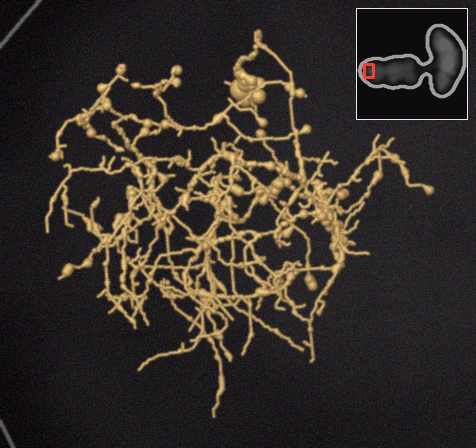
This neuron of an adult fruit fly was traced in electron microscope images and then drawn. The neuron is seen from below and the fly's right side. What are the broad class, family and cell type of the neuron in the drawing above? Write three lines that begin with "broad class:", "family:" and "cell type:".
broad class: nerve-cord intrinsic neuron
family: hemilineage 19B
cell type: IN19B078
